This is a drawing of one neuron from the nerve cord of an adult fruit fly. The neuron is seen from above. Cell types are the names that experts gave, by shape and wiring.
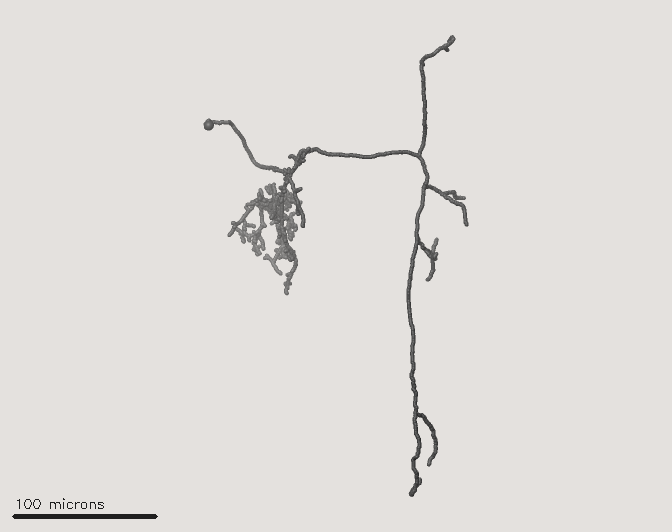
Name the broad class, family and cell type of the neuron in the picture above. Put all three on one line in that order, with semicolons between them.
nerve-cord intrinsic neuron; hemilineage 08B; IN08B054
